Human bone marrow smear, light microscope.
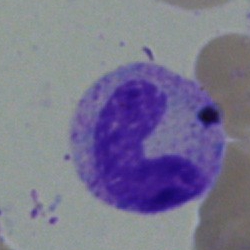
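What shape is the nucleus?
A thick curved C, its hollow side facing right.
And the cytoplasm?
Plenty of it, pale lilac, inside a round, smooth outline.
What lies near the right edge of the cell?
Just one small, round, dark dot.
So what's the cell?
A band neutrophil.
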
